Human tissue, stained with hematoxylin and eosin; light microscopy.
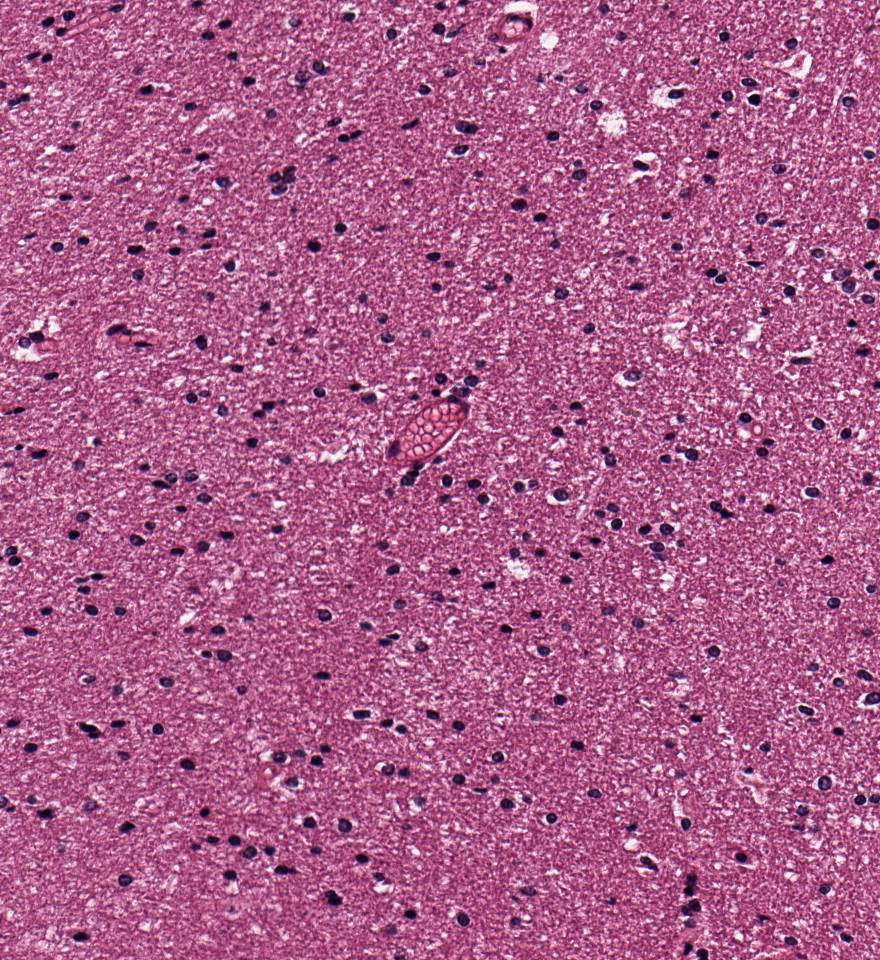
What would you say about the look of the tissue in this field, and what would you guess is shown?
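Look first at the background: a finely granular pink fibrillary texture fills the whole field, with no organised units such as glands or tubules. Scattered fairly evenly across it are numerous small, round, dark-blue nuclei, similar in size, with little or no cytoplasm visible around them. Notice that many of them sit within a narrow clear halo. This is cerebral cortex.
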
